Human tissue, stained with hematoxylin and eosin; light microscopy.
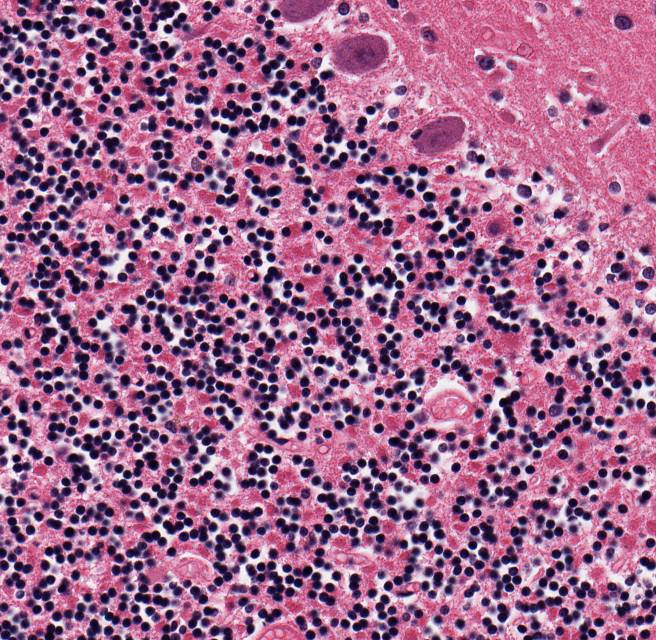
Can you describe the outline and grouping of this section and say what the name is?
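Layout: a dense sheet of small dark round nuclei covers most of the field, beside a pale pink, sparsely cellular zone in the upper right corner. Crowded cells: uniform round, darkly staining nuclei with very little visible cytoplasm. Gaps: small pink islands free of nuclei, scattered among them. Vessel: a small one in cross-section, pink-walled, right of centre. The section is cerebellum.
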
